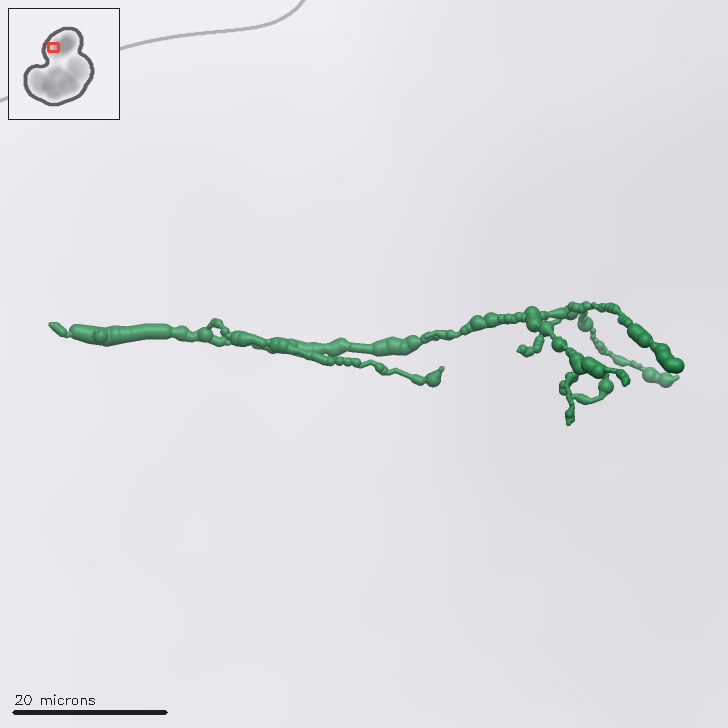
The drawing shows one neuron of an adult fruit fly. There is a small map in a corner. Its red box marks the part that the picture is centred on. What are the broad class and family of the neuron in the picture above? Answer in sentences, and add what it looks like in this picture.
This is a sensory neuron entering the nerve cord. The name of its family is class mechanosensory proprioceptive. By the scale bar it is about 85 microns wide in this view. As drawn here it is more than twice as wide as it is tall.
